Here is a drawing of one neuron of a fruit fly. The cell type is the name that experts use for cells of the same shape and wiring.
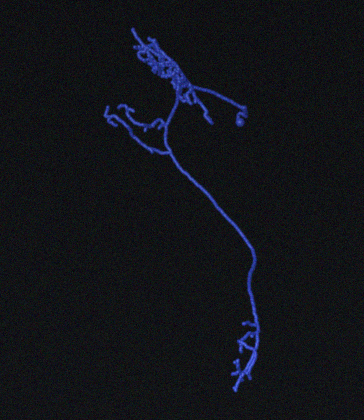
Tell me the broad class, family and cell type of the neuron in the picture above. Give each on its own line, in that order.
ascending neuron
hemilineage 07B
AN07B082_d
